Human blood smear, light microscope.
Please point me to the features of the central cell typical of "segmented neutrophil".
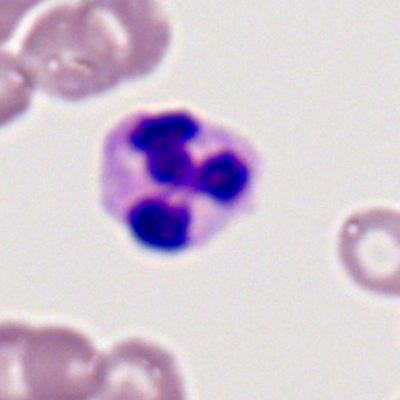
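The nucleus is divided into three or more separate lobes. These lobes are joined only by thin strands or narrow bridges, which fits a segmented neutrophil.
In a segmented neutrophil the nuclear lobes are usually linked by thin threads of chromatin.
The chromatin here is dark purple and densely clumped, which also agrees.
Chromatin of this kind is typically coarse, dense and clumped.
The cytoplasm is plentiful and pale pinkish-lilac.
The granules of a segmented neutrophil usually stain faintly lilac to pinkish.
The pale pinkish-lilac tint of this cytoplasm is in keeping with that.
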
